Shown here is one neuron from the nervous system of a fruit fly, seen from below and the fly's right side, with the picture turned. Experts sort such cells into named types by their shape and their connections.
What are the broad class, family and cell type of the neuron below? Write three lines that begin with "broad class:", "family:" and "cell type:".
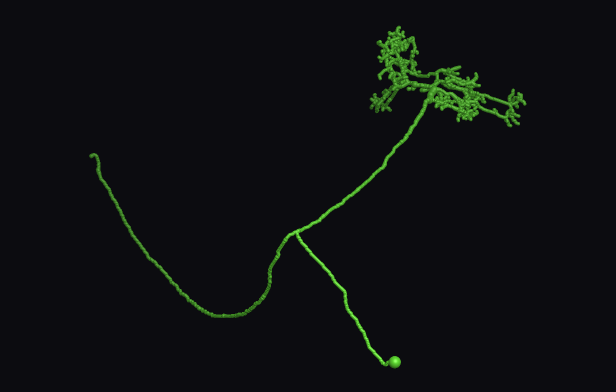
broad class: visual projection neuron
family: TmY
cell type: TmY14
